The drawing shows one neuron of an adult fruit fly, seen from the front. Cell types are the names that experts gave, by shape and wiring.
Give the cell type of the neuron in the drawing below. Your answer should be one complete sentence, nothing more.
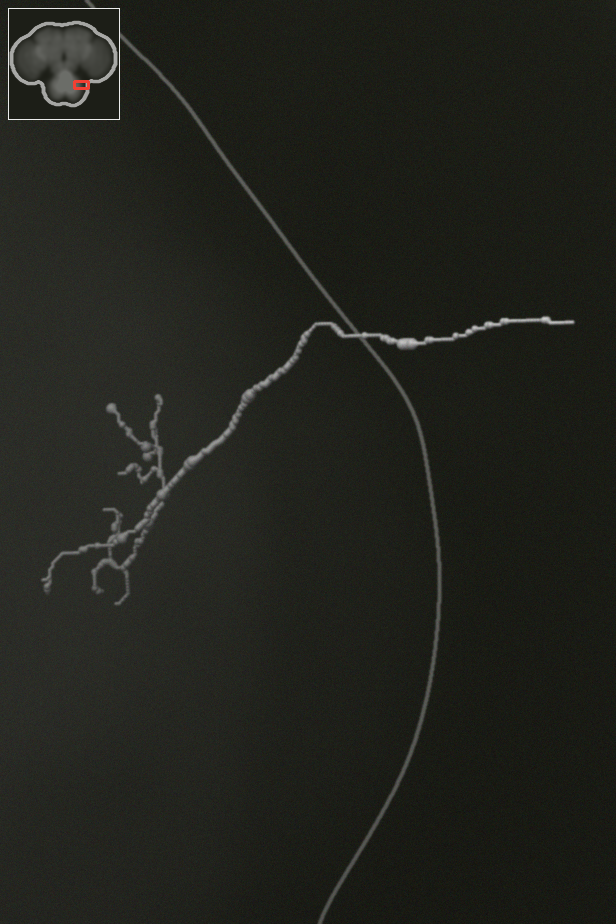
What this neuron is, by cell type, is SNta04.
